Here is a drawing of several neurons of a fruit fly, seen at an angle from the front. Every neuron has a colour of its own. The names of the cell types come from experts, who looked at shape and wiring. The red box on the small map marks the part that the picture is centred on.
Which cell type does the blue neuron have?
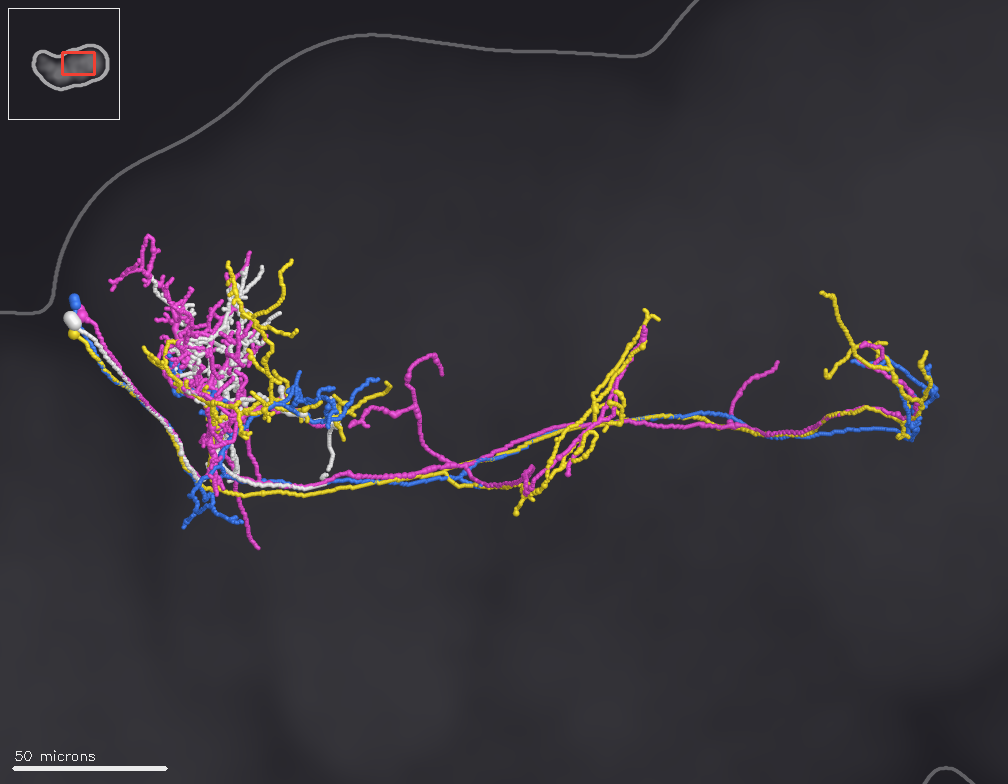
LHPV3a2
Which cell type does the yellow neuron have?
PLP187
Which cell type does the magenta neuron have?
LHPV3a1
